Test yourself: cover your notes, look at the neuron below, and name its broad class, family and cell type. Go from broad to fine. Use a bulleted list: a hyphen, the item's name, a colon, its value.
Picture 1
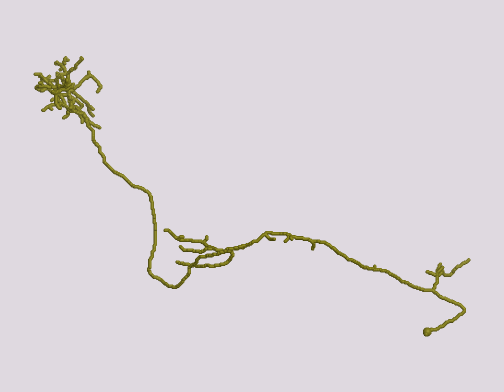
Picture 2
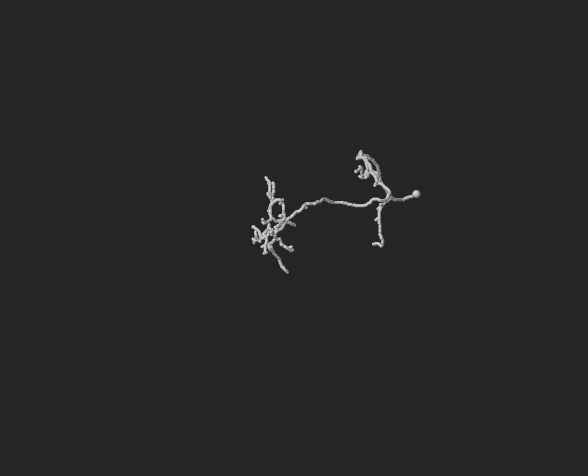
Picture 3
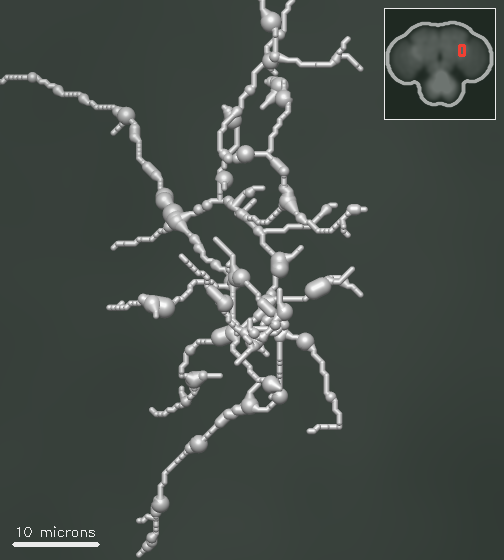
- broad class: central-brain intrinsic neuron
- family: hemilineage DM6_posterior
- cell type: CB1684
